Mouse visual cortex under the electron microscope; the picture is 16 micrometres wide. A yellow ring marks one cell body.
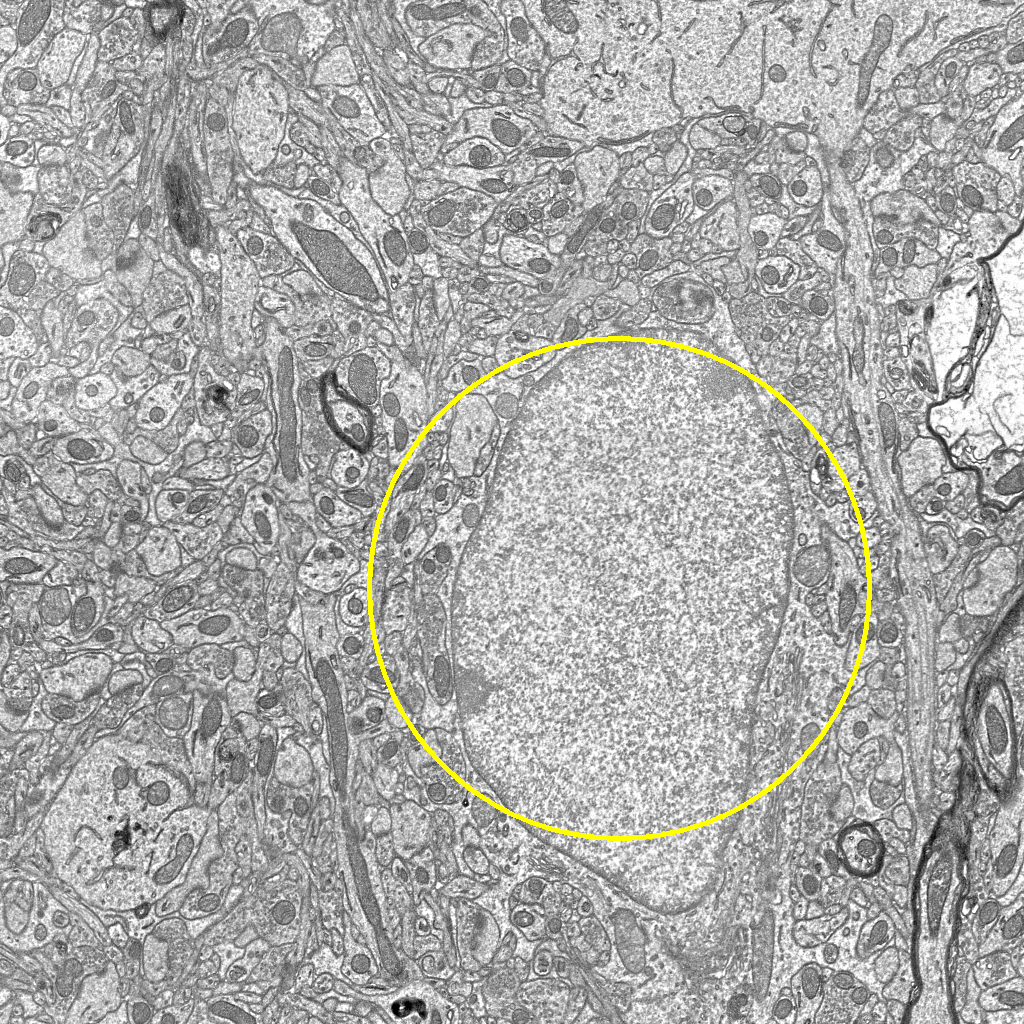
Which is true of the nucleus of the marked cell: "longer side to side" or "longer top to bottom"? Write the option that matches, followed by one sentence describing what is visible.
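Longer top to bottom. The nucleus is a large oval whose long axis runs up and down.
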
